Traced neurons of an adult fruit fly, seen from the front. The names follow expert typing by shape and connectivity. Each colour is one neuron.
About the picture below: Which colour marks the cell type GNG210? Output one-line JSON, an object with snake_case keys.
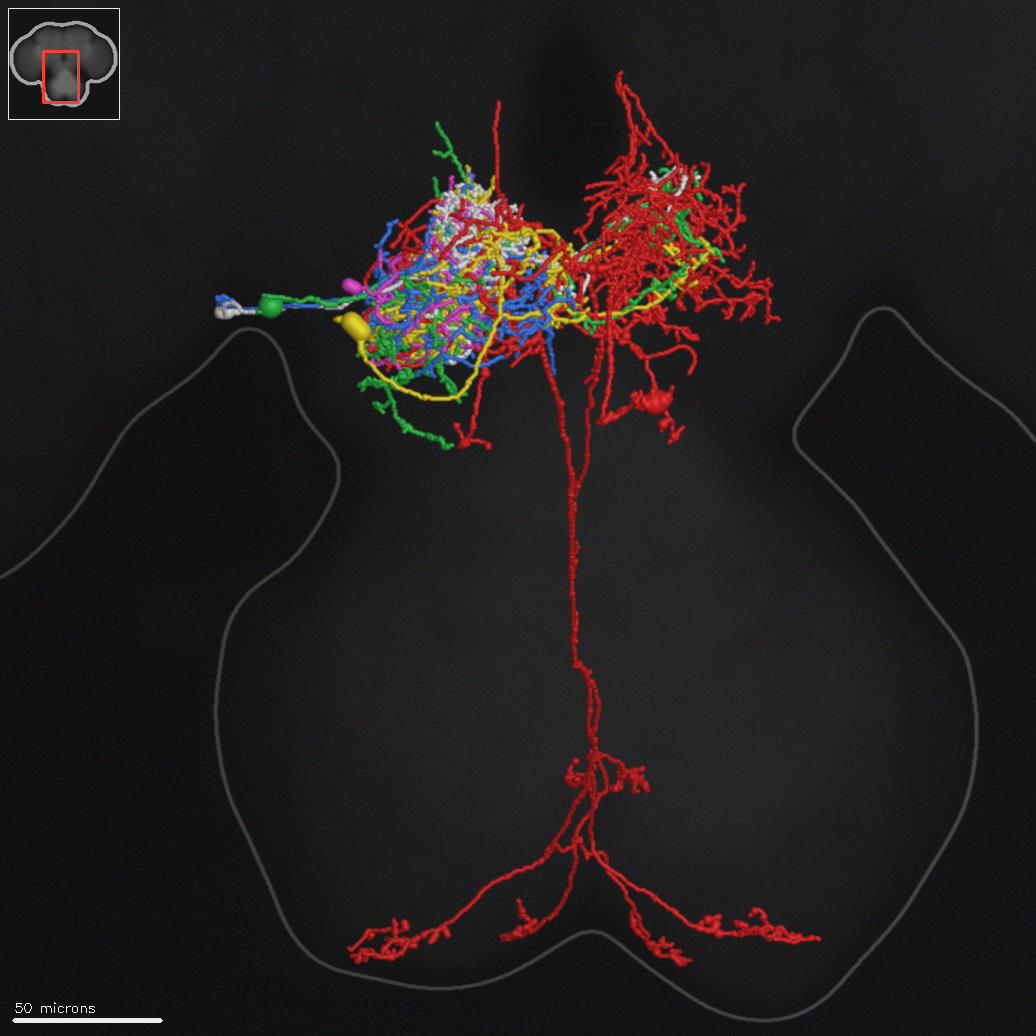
{"colour": "blue"}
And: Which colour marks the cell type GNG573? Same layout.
{"colour": "green"}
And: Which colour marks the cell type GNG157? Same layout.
{"colour": "yellow"}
